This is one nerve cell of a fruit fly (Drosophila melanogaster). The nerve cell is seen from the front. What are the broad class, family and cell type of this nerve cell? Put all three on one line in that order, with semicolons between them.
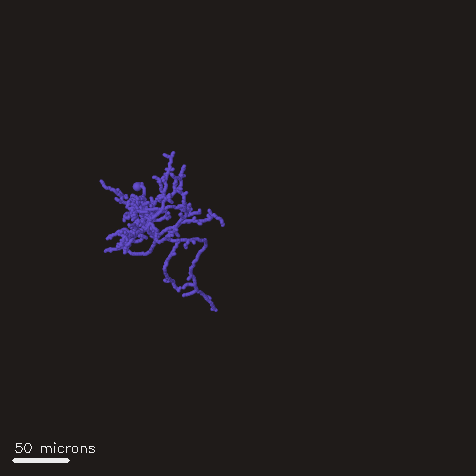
central-brain intrinsic neuron; hemilineage SMPpv2_ventral; PVLP201m_c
